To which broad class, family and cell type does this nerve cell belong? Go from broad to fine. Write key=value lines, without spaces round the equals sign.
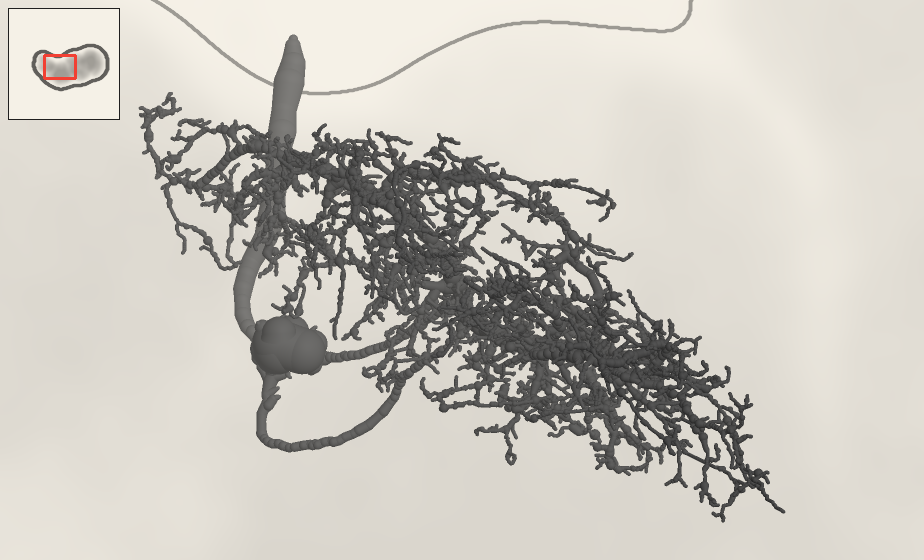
broad_class=motor neuron of the nerve cord
family=hemilineage 03B
cell_type=hg4 MN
